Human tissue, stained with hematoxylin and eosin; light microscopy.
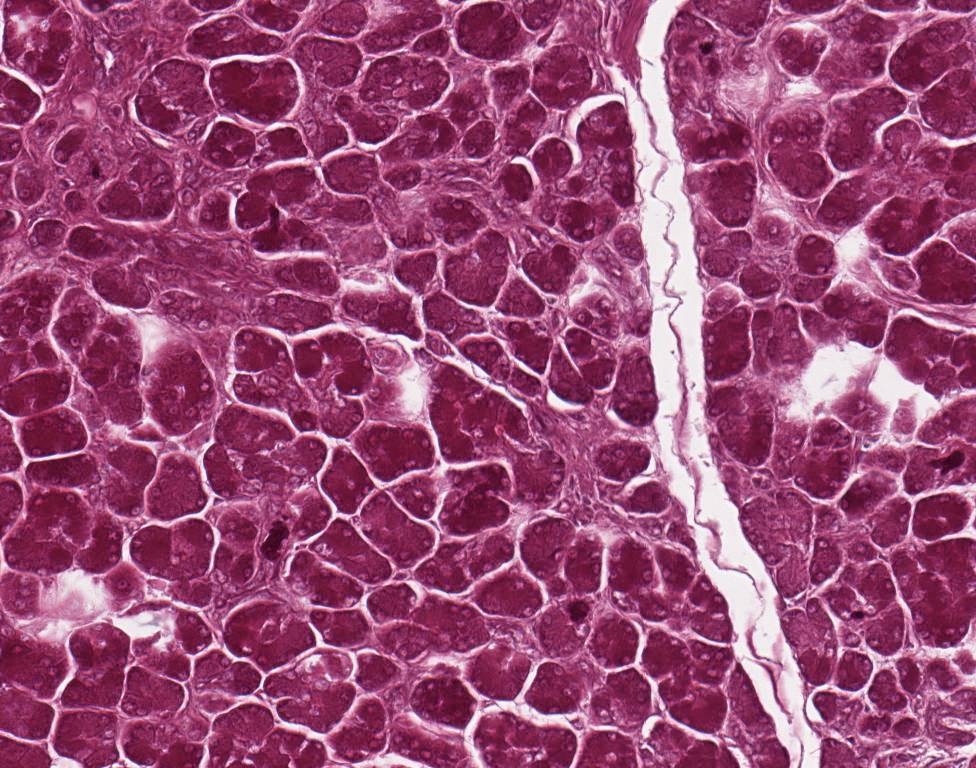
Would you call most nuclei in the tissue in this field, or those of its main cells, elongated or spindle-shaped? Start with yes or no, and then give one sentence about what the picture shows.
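No. The acinar cell nuclei are small and round.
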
